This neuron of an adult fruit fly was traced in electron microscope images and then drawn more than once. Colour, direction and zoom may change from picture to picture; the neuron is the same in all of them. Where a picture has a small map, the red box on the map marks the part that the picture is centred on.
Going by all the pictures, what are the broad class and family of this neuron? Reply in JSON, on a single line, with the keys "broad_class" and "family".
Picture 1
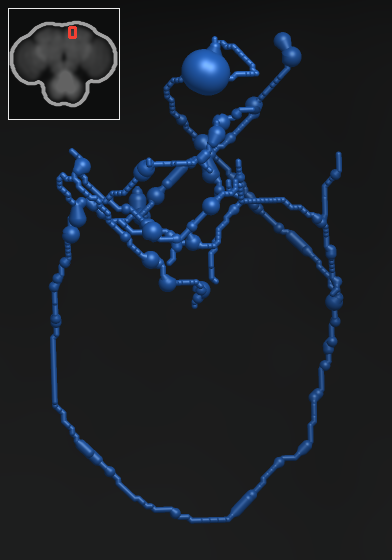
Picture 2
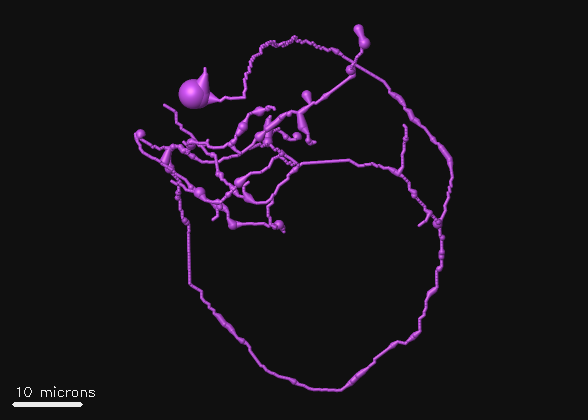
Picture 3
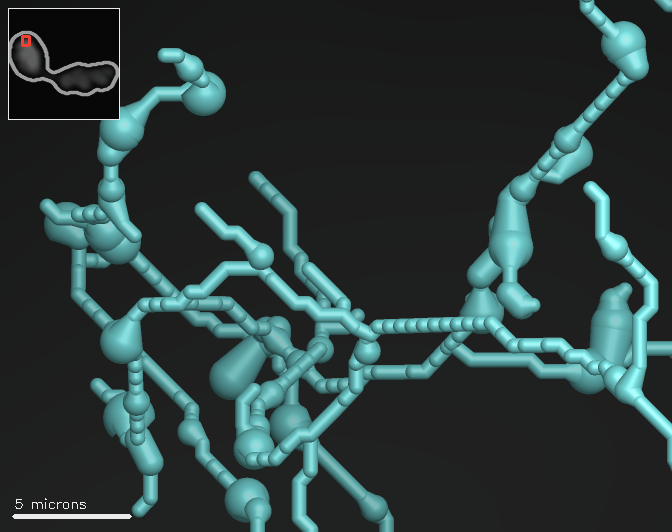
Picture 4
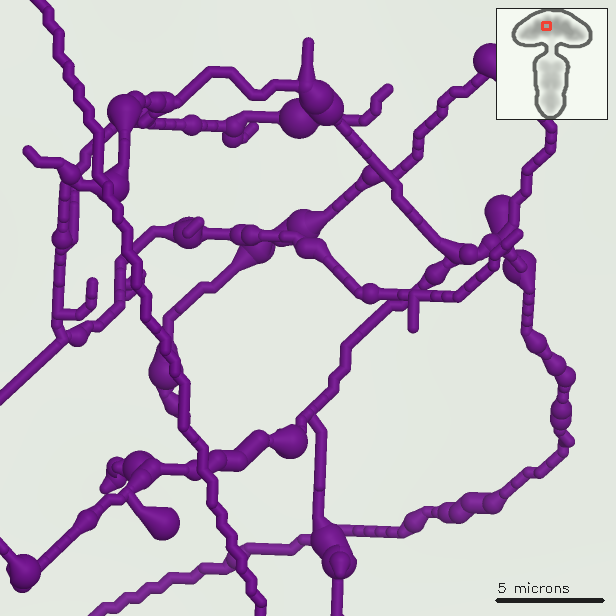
{"broad_class": "central-brain intrinsic neuron", "family": "hemilineage SMPpd1"}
